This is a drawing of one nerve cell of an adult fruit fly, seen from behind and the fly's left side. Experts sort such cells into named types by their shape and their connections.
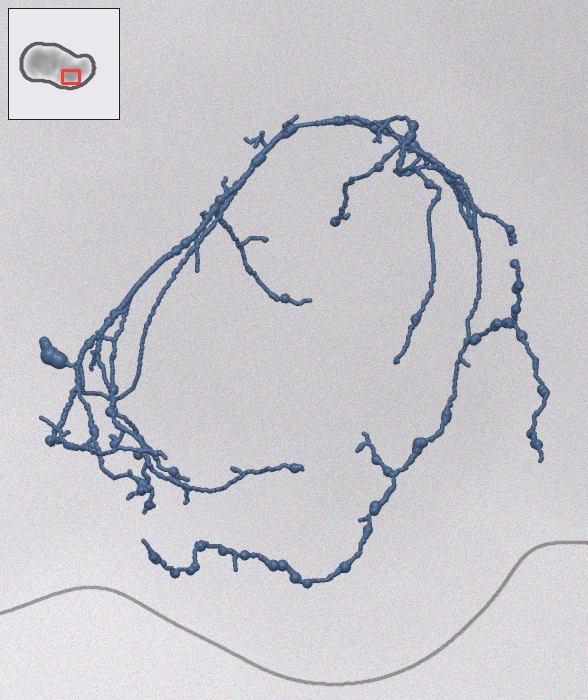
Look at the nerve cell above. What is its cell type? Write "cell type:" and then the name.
cell type: IN08A025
